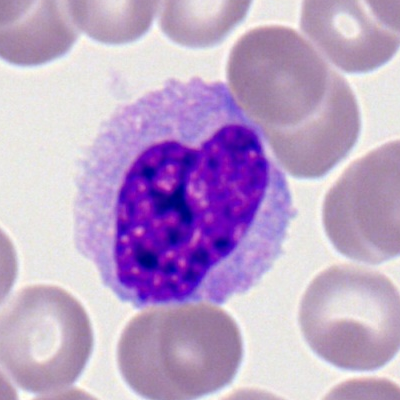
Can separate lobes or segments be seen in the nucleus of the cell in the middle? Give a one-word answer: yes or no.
No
